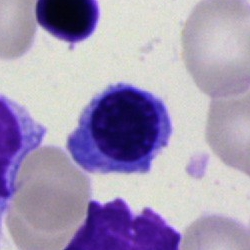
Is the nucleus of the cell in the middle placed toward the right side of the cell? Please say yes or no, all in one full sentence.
Yes, this cell carries its nucleus toward the right side.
